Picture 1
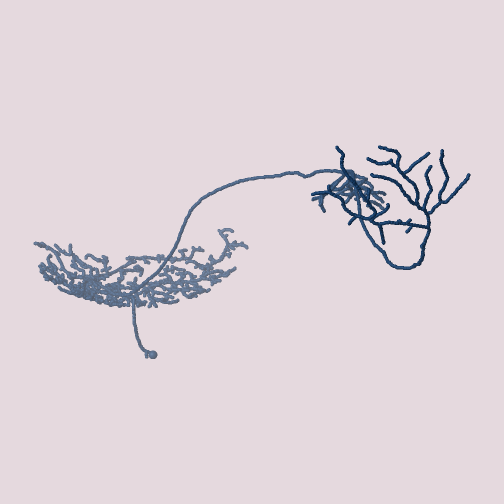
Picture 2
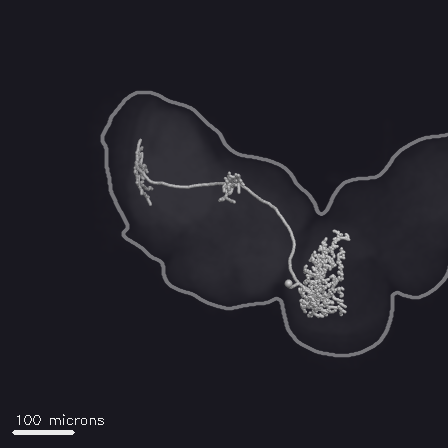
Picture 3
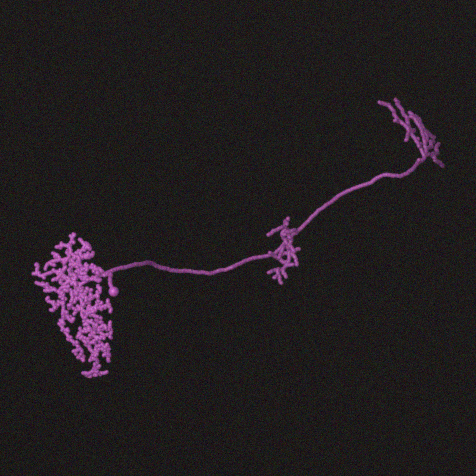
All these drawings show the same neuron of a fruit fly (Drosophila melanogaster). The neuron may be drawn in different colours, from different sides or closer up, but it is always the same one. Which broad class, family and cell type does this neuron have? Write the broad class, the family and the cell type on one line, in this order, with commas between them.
optic-lobe intrinsic neuron, hemilineage VPNl&d1_lateral, MeVPMe5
